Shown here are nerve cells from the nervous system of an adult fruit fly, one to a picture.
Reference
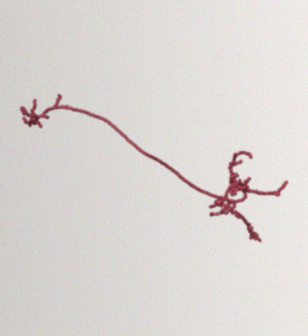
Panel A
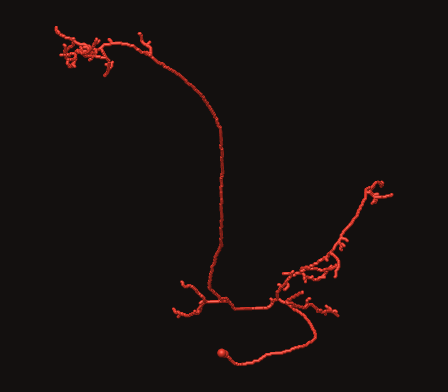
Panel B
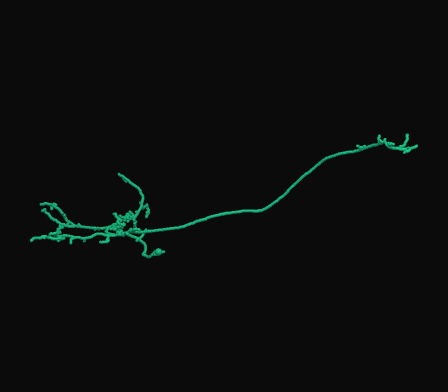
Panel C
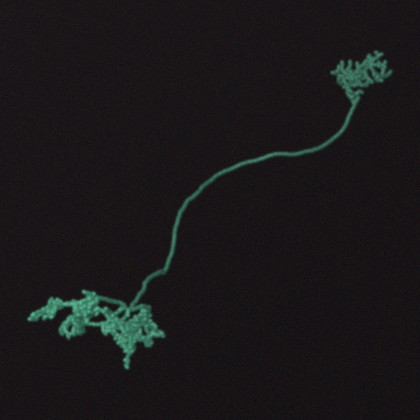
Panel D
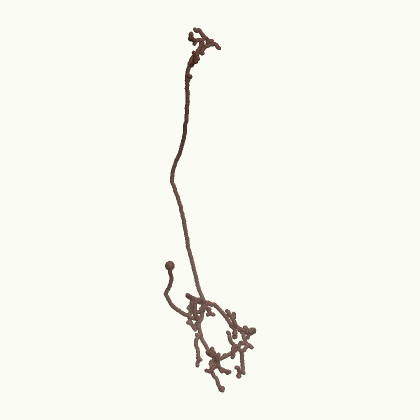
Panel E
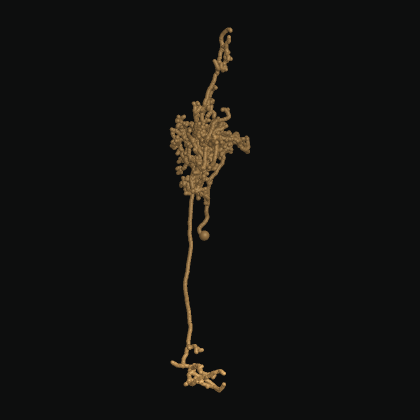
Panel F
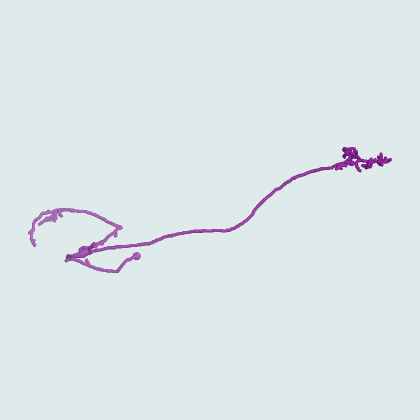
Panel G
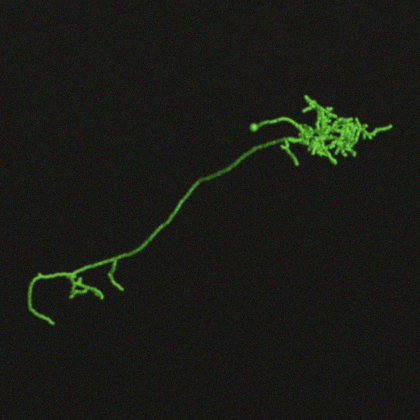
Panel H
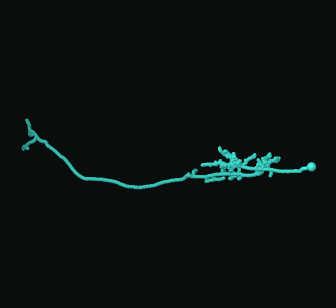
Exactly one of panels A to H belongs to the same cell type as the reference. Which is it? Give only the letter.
A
